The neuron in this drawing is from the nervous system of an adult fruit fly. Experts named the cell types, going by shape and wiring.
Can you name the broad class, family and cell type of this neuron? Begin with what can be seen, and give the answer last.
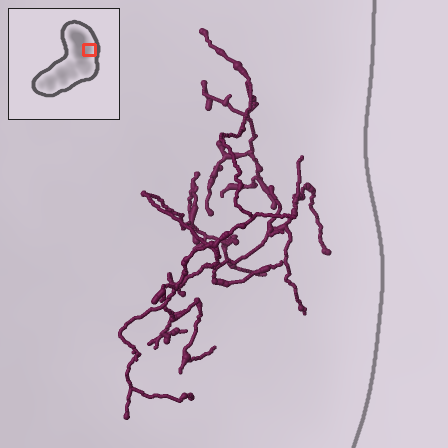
As drawn here it is taller than it is wide. Its broad class is sensory neuron entering the brain. The name of its family is class mechanosensory. The cell type is GNG642.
